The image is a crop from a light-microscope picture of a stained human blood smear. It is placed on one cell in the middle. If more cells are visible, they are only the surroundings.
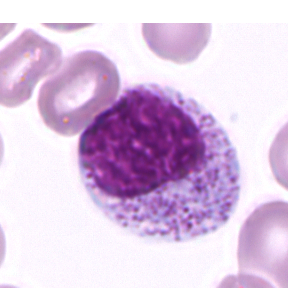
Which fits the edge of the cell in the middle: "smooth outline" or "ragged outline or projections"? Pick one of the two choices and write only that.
Smooth outline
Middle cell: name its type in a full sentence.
The center cell of this crop is a myelocyte.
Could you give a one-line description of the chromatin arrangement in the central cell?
Answer: the chromatin in this nucleus is coarsely clumped.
